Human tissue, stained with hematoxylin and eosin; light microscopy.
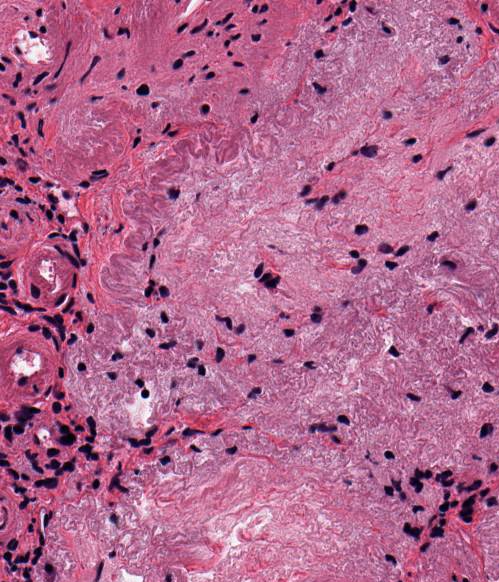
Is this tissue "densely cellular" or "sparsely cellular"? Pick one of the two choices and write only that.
Sparsely cellular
